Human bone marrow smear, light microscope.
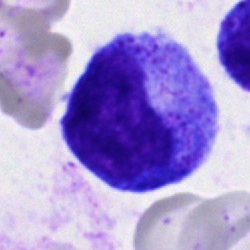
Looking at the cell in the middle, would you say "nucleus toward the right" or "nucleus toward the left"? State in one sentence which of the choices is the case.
The nucleus of this cell lies toward the left.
